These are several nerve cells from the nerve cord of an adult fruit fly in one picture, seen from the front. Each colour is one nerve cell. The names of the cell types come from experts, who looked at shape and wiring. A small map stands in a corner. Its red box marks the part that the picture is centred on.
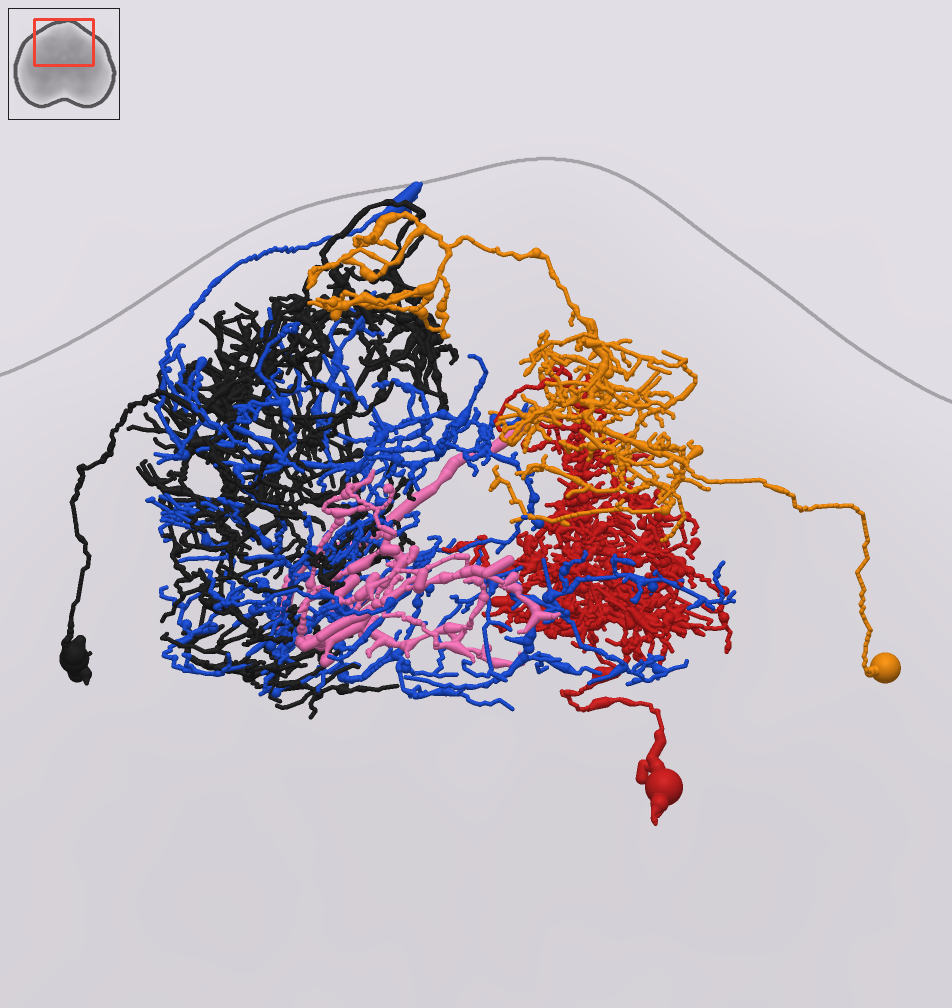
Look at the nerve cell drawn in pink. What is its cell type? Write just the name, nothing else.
SNxx23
